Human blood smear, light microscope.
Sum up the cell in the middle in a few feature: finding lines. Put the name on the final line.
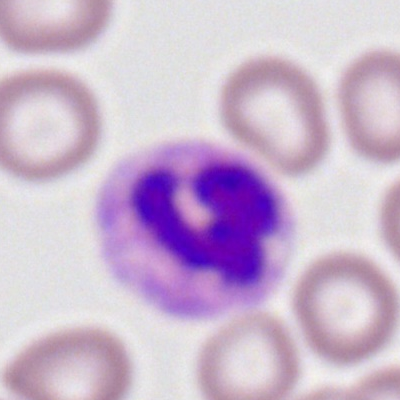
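Outline: roughly round, smooth edge
Nucleus: curved, lobed mass wrapped around a small pale gap
Chromatin: dense, deep purple
Cytoplasm: faintly and finely granular, no large coarse granules
Name: segmented neutrophil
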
